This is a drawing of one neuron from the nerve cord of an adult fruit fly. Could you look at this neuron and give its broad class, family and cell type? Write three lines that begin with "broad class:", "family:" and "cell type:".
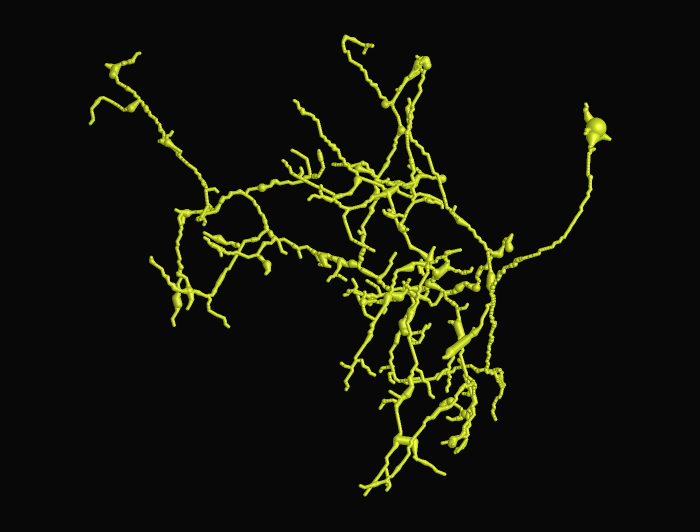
broad class: nerve-cord intrinsic neuron
family: hemilineage 03B
cell type: IN03B080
